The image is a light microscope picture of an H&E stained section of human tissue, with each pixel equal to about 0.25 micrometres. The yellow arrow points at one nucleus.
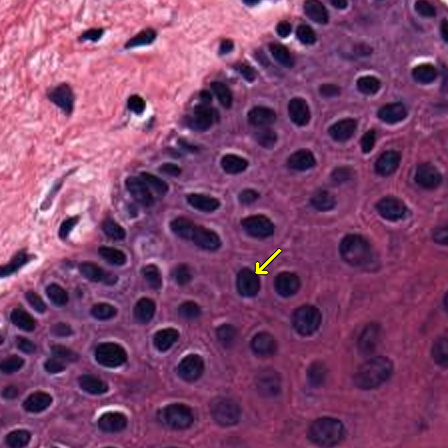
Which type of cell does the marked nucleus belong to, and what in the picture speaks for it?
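The marked nucleus belongs to a squamous epithelial cell. The nucleus is oval, a little taller than wide, and about the same size as the nuclei beside it. The nucleus is dark and fairly evenly stained, set in a thin pale rim. The cytoplasm around the nucleus is a moderate amount of pinkish-purple, and its outline does not stand out clearly from the neighbouring cells.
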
